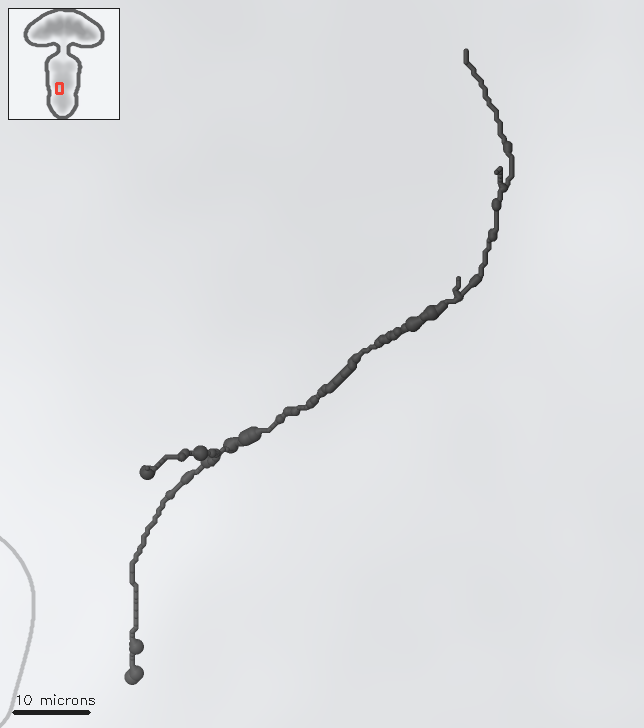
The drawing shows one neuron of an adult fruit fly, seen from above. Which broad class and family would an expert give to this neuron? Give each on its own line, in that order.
sensory neuron entering the nerve cord
class mechanosensory tactile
